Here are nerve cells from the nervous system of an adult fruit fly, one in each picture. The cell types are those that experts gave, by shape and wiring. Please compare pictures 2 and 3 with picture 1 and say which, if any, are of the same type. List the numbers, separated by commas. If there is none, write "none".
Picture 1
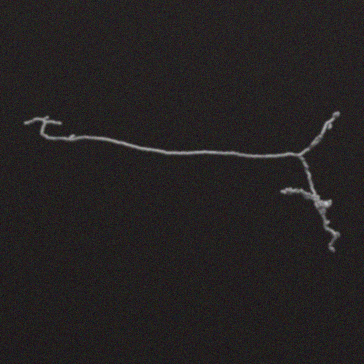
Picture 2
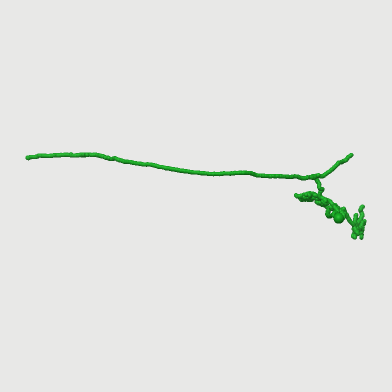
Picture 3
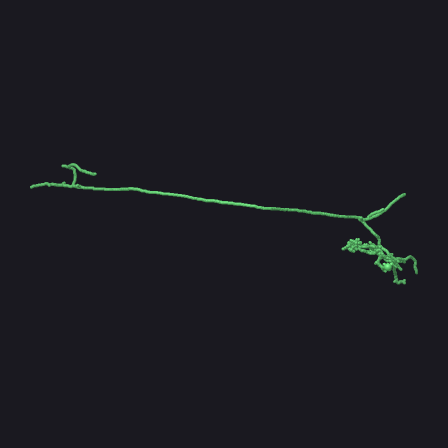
none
